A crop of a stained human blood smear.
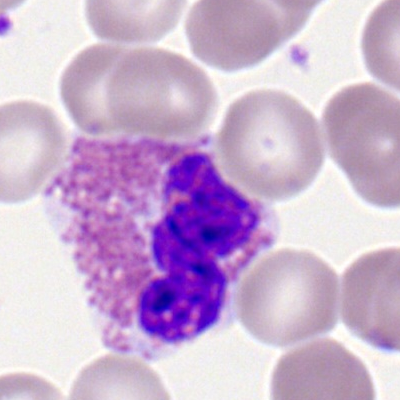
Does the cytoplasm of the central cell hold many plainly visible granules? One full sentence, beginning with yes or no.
Yes, this cell has a cytoplasm with many visible granules.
